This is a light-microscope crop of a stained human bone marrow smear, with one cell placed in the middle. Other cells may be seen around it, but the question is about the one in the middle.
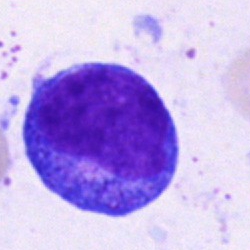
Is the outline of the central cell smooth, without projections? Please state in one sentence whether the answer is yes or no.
Yes, the cell does have a smooth edge free of projections, blebs or tags.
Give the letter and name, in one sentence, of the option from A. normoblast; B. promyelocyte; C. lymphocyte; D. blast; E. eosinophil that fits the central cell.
The cell in the centre of the crop is a promyelocyte, so option B is the correct one.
